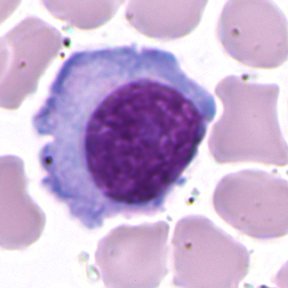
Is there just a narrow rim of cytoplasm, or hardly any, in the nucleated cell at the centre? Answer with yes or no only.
No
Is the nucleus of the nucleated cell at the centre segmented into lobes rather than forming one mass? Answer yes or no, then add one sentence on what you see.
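No. The nucleus is round to oval, with no indentation.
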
